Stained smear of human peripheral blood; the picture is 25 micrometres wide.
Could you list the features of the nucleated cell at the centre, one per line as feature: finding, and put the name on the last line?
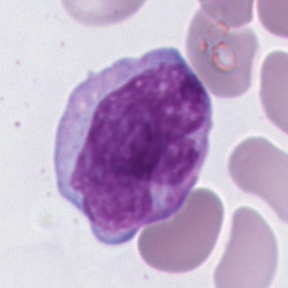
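Outline: irregular, somewhat angular, not what I'd call smoothly round
Nucleus: a single unlobed mass, its outline irregular
Chromatin: finely stippled, no large dark clumps that I can find
Granules: none seen in the cytoplasm
Name: atypical promyelocyte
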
